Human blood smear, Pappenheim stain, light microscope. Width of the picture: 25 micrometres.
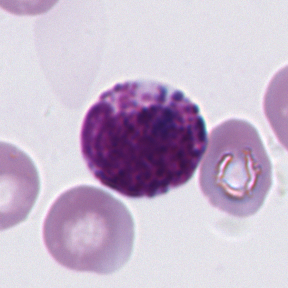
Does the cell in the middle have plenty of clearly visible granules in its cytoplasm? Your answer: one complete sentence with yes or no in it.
Yes, many visible granules are held in the cytoplasm of the cell.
